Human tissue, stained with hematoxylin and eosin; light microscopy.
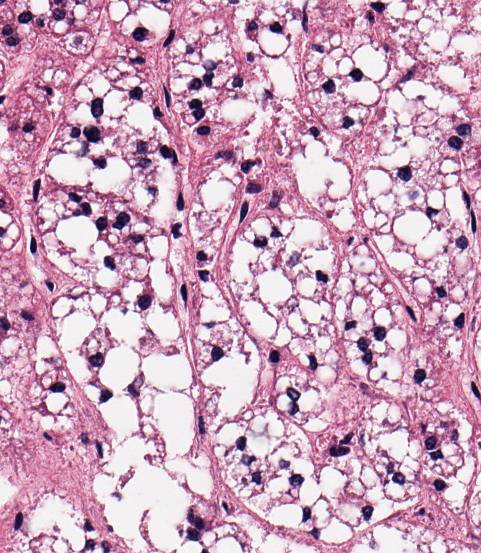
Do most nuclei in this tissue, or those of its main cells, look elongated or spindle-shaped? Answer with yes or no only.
No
